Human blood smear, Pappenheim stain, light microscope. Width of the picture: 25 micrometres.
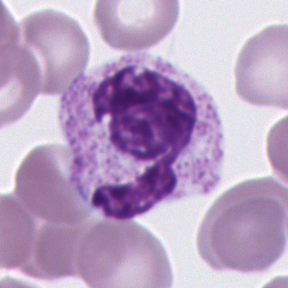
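Segmented neutrophil, the nucleated cell at the centre of a stained peripheral blood smear under the light microscope. The cell measures about 15 micrometres across, and its nucleus, a large upper mass with a smaller lower part bent beneath it, fills about 50% of the cell's area. Chromatin is dark purple and coarsely clumped, with paler streaks between the clumps. The cytoplasm is pale pinkish-lilac rather than blue, with many fine violet granules scattered throughout.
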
